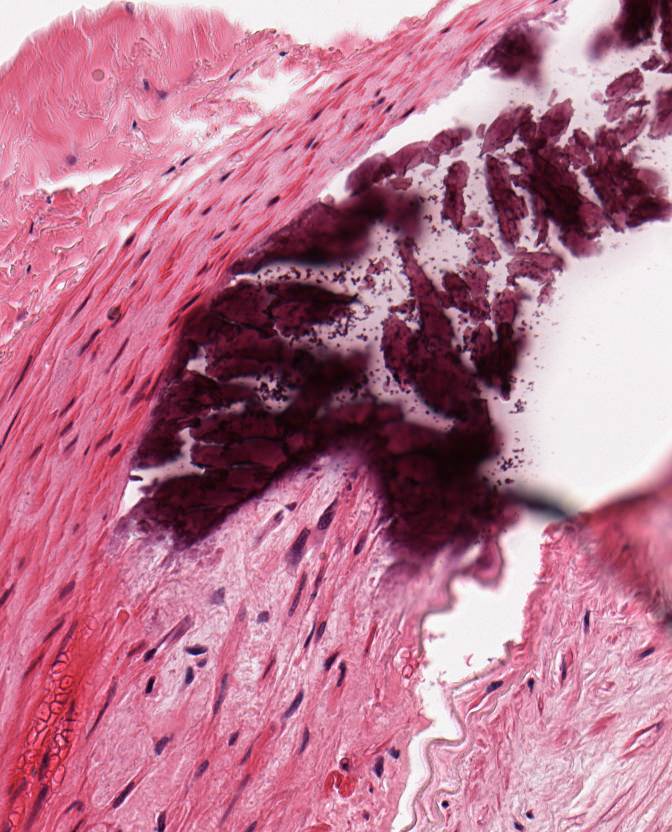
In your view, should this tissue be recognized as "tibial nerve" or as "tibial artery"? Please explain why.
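It is tibial artery. First check: a diagonal band of pink fibrous tissue consists of parallel spindle-shaped smooth muscle cells with pink cytoplasm. Second: the nuclei are dark, slender and cigar-shaped.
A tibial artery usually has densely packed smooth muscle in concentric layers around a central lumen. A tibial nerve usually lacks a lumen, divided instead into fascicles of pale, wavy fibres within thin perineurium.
Also seen: a deposit in angular plate-like fragments split by narrow cracks.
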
